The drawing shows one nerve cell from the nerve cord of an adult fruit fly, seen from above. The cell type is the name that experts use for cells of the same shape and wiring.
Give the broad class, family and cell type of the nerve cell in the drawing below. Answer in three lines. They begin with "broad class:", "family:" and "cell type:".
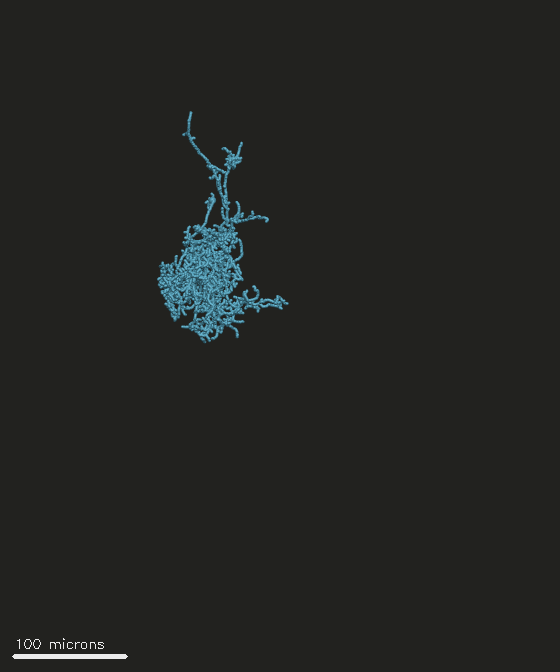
broad class: nerve-cord intrinsic neuron
family: hemilineage 08A
cell type: IN08A008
